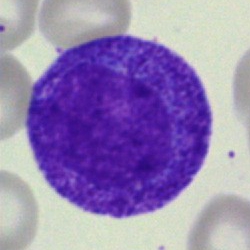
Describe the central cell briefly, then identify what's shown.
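Taking the outline first, it is round and smooth. Next, the chromatin is fine and evenly spread rather than coarsely clumped. No vacuoles are seen anywhere in the cell. The picture is slightly blurred, which softens fine detail. The name to give it is promyelocyte.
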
